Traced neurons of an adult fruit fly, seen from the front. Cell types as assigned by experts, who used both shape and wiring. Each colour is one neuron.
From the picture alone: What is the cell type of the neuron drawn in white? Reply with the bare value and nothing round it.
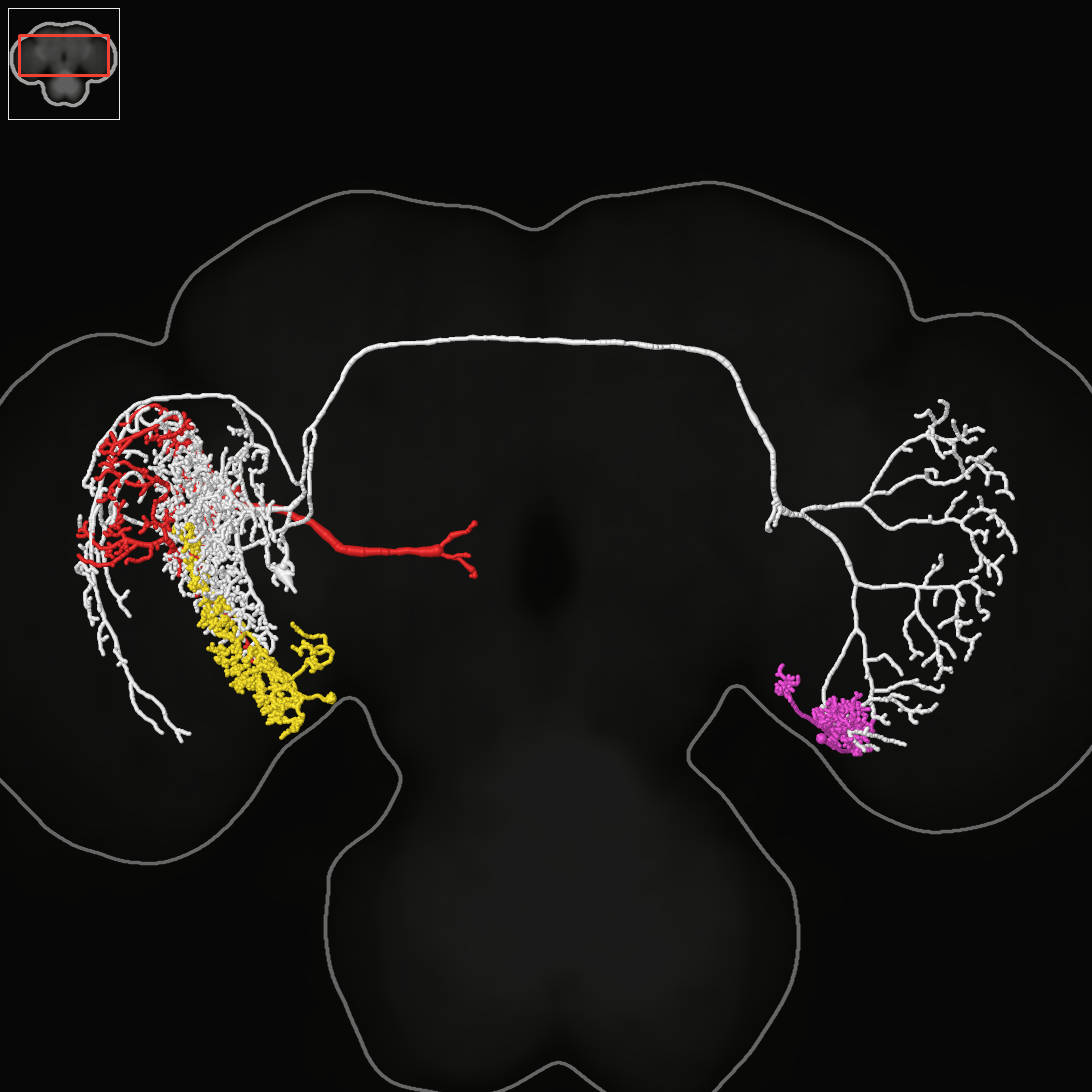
dCal1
